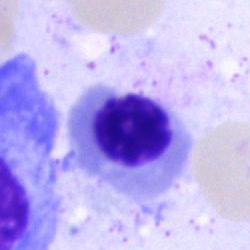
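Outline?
Smooth and rounded.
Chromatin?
Dense, dark purple, clumped.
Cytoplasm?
Pale greyish-blue, no visible granules.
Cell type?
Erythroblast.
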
